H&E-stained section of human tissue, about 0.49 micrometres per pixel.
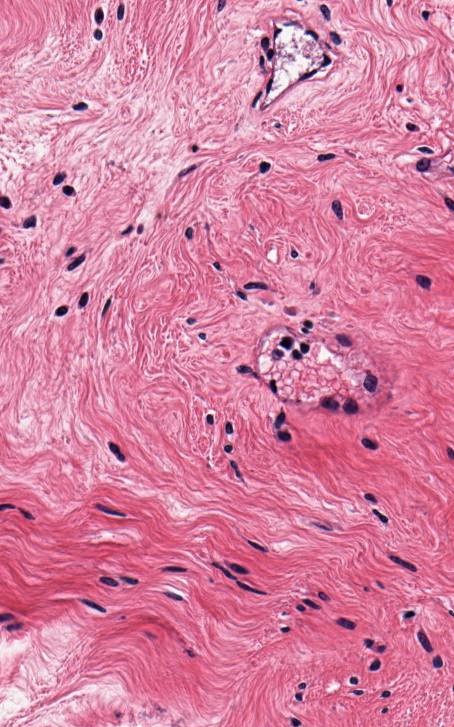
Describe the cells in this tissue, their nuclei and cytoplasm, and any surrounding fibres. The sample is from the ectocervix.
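Fibrous connective tissue fills the field, without epithelium. The upper part holds looser, paler and finer wavy fibres than the lower part. Most nuclei are small, dark and elongated, some slightly wavy, and lie along the fibres. A small rounded cluster of pale, finely vacuolated cytoplasm lies right of centre, with a few dark nuclei at its edge.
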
